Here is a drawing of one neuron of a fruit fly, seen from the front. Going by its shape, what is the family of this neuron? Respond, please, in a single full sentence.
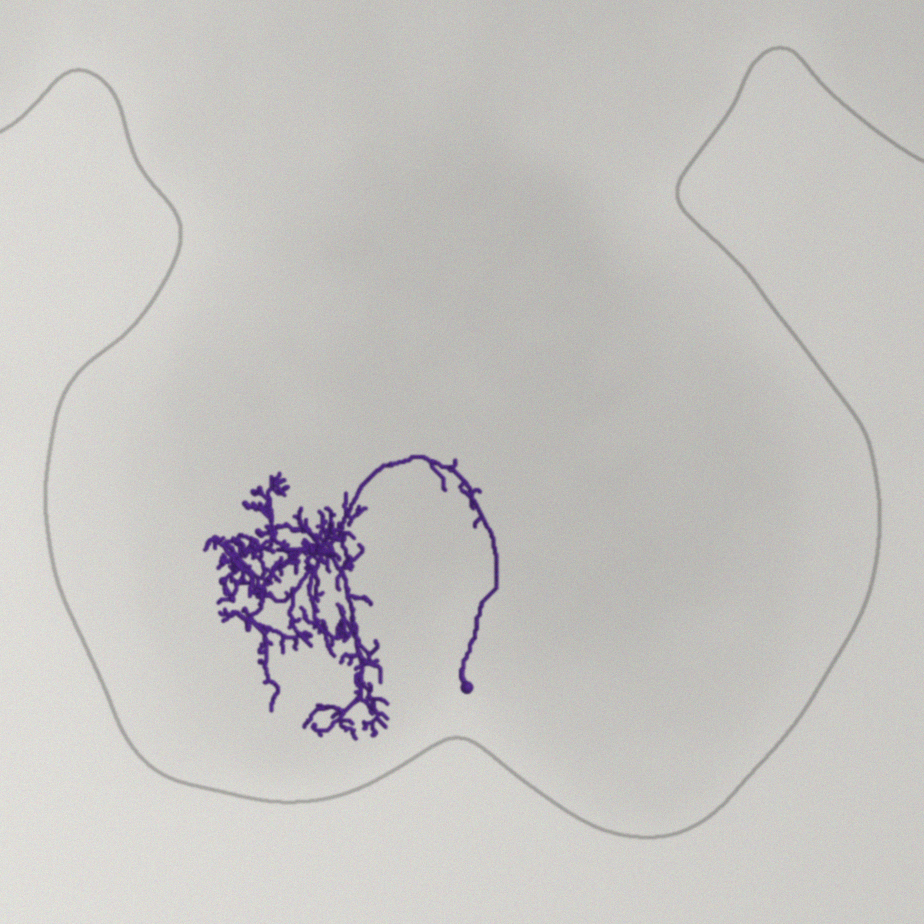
The family that includes this neuron is hemilineage 12B.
